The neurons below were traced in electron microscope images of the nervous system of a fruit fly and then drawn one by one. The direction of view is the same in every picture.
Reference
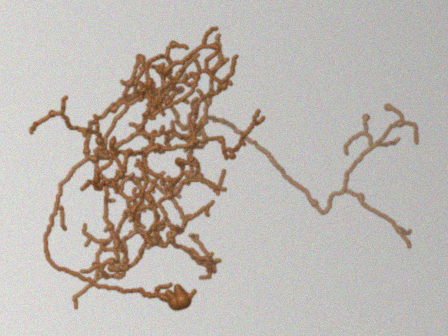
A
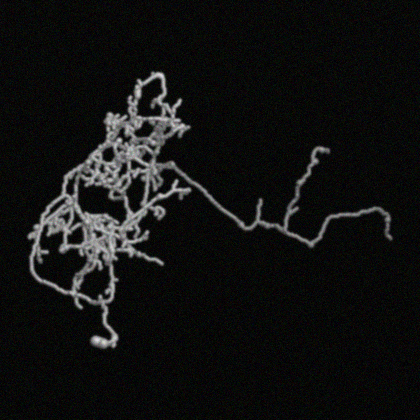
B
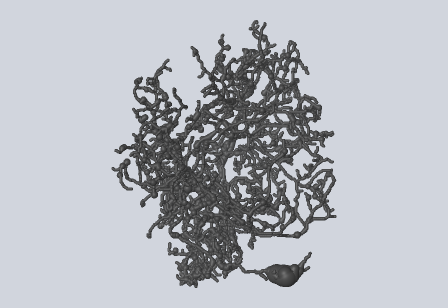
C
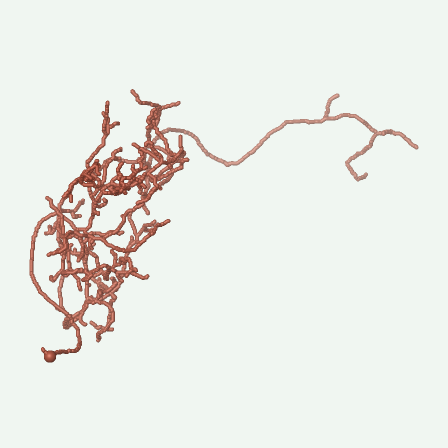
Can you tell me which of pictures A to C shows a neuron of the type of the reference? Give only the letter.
A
